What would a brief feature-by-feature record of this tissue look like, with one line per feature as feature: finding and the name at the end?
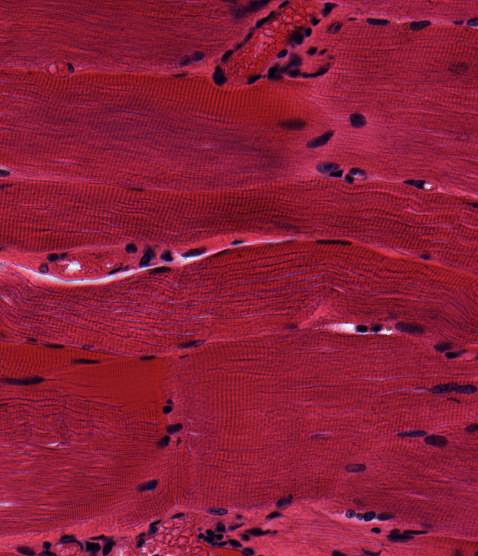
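Arrangement: long fibres side by side, roughly horizontal across the whole field
Nuclear position: at fibre edges, not centres
Nuclear shape: mostly dark, flattened, elongated along the fibres
Cytoplasm: strongly eosinophilic, deep pinkish red
Name: skeletal muscle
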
